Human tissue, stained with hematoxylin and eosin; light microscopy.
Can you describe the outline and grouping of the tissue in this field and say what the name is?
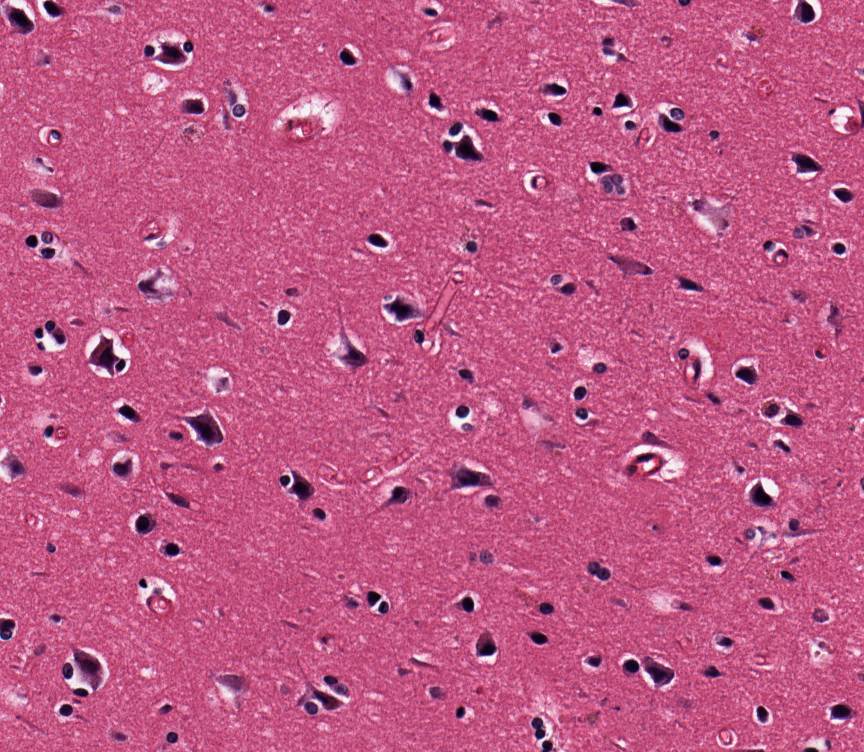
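Cells sit singly everywhere, no glands, layers or organised units. Larger triangular neurons taper into a process, one centrally. Small round dark glial nuclei, little cytoplasm, spread evenly; some larger cell bodies have small dark nuclei pressed to their edge. This is cerebral cortex.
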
